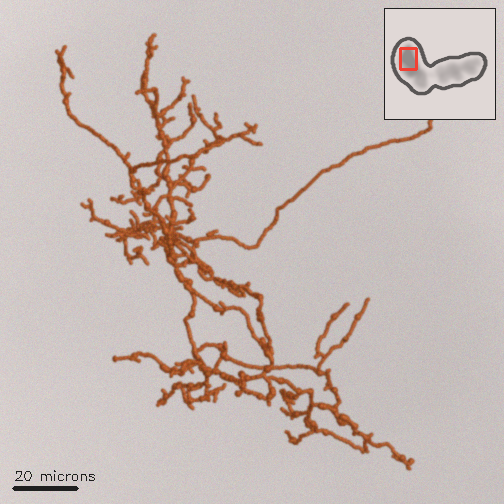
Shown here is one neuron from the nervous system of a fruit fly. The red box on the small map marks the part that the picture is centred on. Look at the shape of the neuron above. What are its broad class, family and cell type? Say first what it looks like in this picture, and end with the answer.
From top to bottom in the picture it spans about 140 microns. The picture shows dozens of branch ends. It is a central-brain intrinsic neuron. Its family is hemilineage SMPpv2_ventral. The cell type is LAL302m.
